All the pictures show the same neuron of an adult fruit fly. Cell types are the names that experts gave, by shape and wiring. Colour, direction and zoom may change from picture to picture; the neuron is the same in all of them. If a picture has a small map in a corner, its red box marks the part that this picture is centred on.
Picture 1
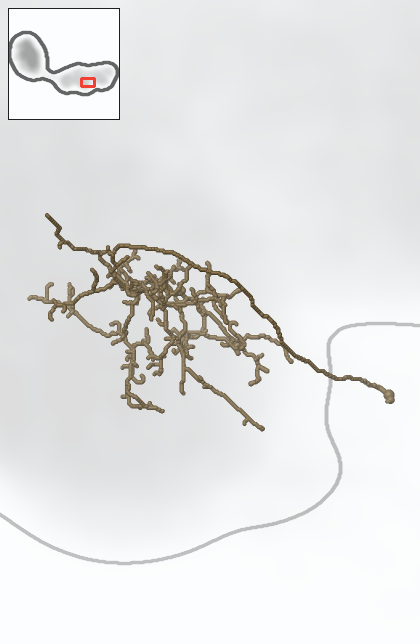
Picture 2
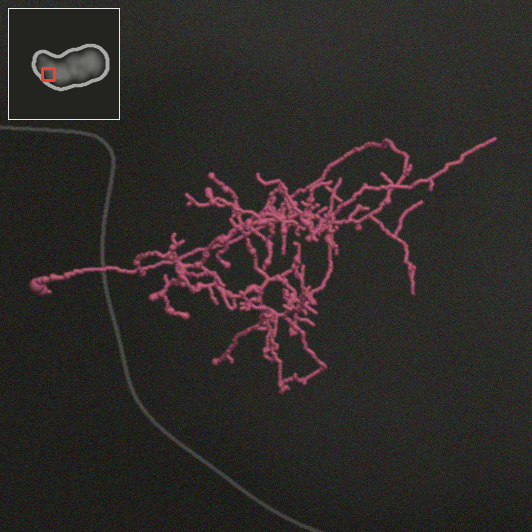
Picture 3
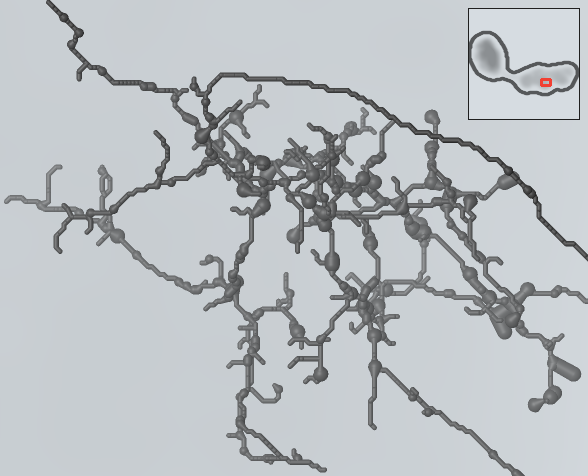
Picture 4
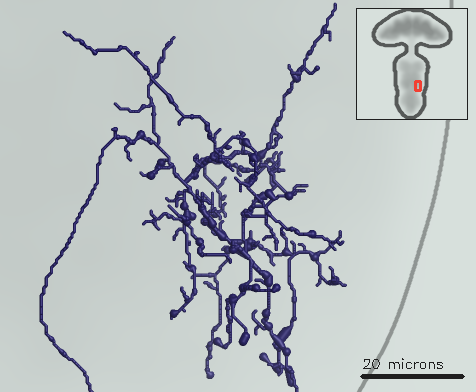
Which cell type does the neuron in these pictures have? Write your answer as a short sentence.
The cell type is IN21A074.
